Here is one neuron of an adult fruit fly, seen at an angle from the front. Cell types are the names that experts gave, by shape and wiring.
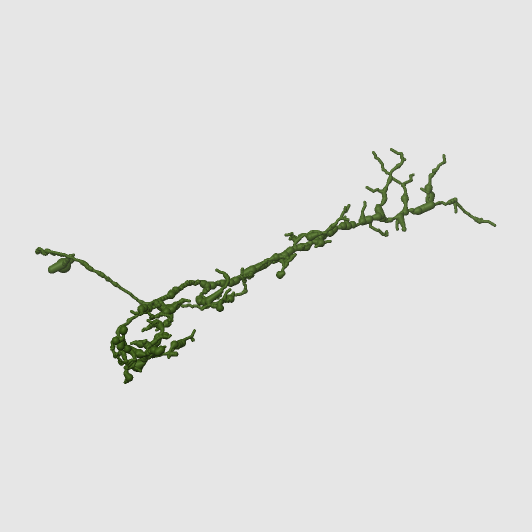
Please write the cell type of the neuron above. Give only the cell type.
IN09A039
